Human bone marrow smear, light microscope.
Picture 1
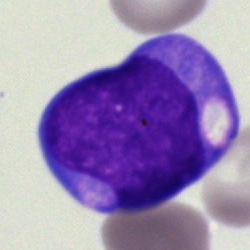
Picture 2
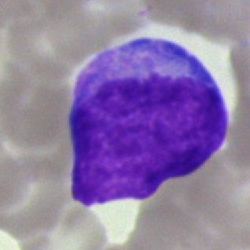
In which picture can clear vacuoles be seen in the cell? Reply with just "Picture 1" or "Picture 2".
Picture 1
